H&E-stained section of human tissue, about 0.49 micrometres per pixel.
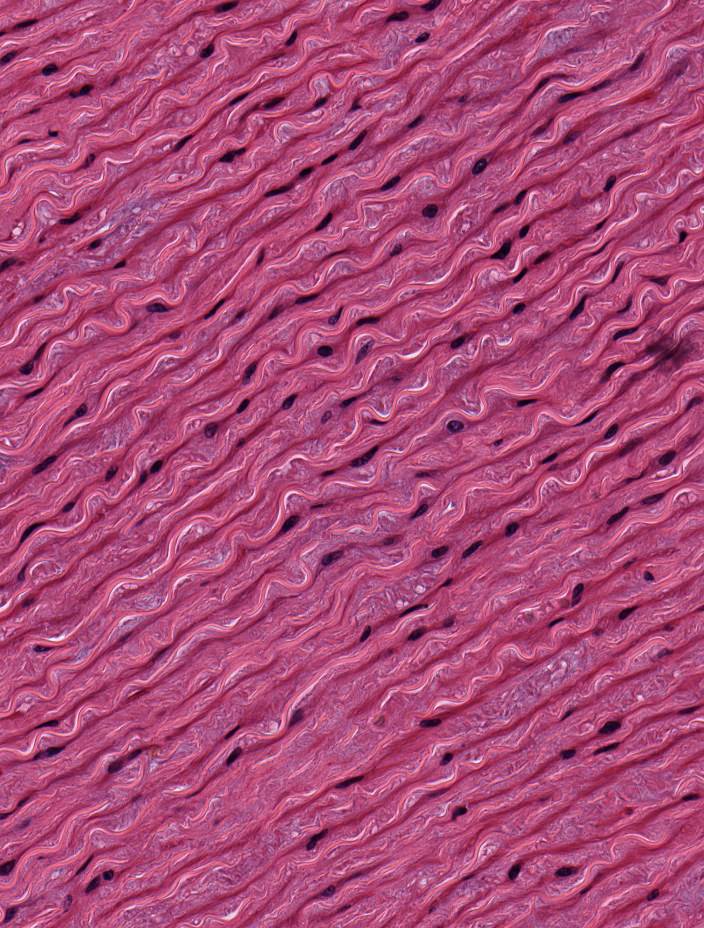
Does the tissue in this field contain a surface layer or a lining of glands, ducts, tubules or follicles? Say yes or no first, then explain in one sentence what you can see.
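No. No epithelium, glands, fat cells or blood vessel lumina are present in the field.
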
